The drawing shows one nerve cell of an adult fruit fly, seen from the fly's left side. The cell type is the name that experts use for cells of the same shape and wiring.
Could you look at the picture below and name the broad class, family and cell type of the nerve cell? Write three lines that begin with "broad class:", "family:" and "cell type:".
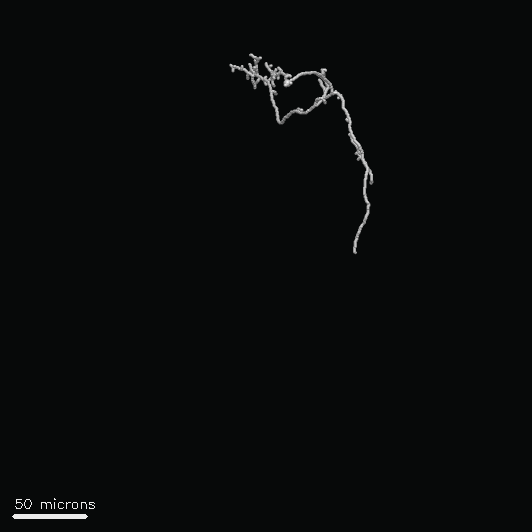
broad class: central-brain intrinsic neuron
family: hemilineage SLPpl1
cell type: CB3118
